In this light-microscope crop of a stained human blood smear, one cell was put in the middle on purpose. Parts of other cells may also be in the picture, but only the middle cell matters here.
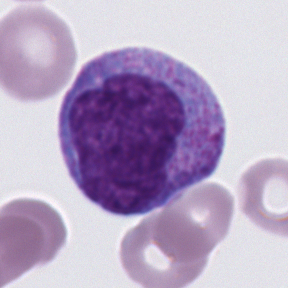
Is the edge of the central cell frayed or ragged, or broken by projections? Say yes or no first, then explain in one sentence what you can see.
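No. The cell outline is round and smooth.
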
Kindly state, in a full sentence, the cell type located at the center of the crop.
The cell the crop is centered on is an atypical promyelocyte.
